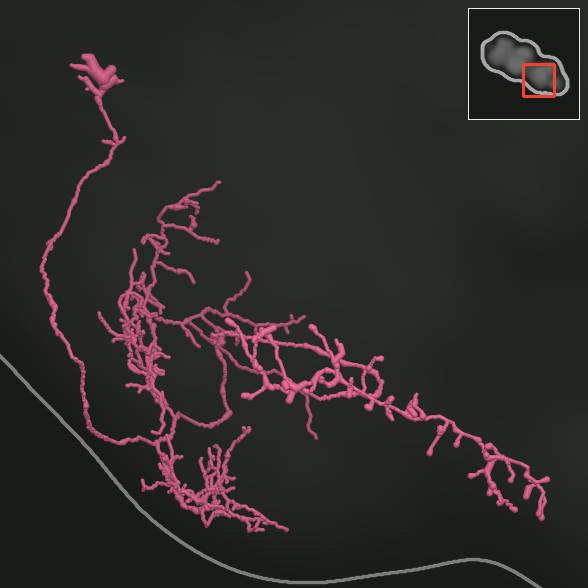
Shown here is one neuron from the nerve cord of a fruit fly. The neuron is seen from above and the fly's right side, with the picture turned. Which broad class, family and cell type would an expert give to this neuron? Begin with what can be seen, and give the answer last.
Dozens of branch ends can be seen. As drawn here it is about as wide as it is tall. This is a nerve-cord intrinsic neuron. Its family is hemilineage 16B. It is of cell type IN16B037.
